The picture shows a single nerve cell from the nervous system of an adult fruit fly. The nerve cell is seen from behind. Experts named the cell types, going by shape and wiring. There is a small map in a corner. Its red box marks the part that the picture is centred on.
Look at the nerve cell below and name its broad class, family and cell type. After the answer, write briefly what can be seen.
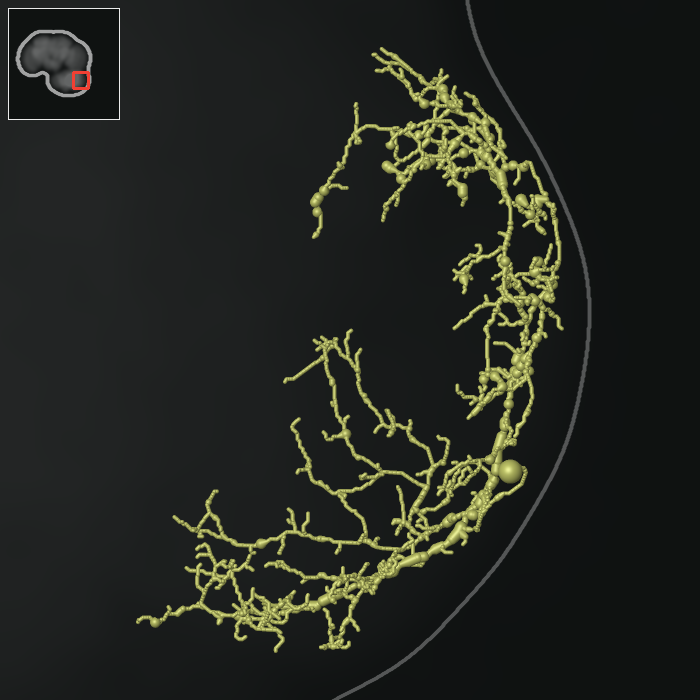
Its broad class is nerve-cord intrinsic neuron. Its family is hemilineage 13A. It is of cell type IN13A053. The picture shows more than a hundred branch ends. In this view it is taller than it is wide.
